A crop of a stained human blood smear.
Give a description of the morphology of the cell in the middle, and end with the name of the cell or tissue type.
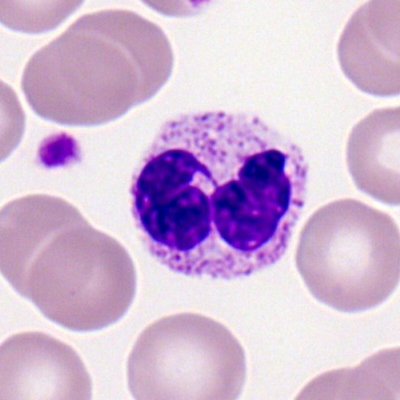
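The cytoplasm is pale pinkish-lilac, with purple granules scattered throughout it. These granules do not obscure the outline of the nuclear lobes. The chromatin is dark purple and coarsely clumped. The cell is a segmented neutrophil.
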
